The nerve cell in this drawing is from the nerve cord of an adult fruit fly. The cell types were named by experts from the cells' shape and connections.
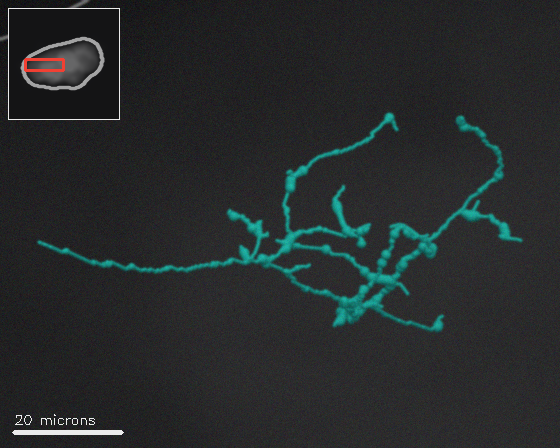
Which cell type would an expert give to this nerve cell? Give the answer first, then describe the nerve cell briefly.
Its cell type is DNp23. Its broad class is descending neuron. The drawing shows no cell body. By the scale bar it is about 90 microns wide in this view.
